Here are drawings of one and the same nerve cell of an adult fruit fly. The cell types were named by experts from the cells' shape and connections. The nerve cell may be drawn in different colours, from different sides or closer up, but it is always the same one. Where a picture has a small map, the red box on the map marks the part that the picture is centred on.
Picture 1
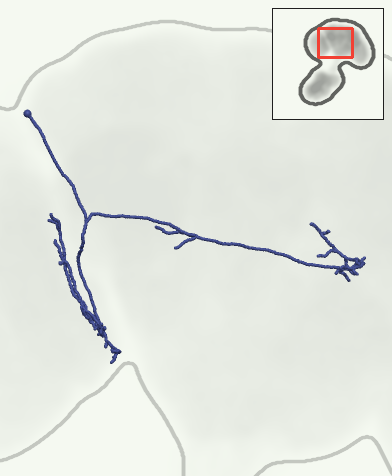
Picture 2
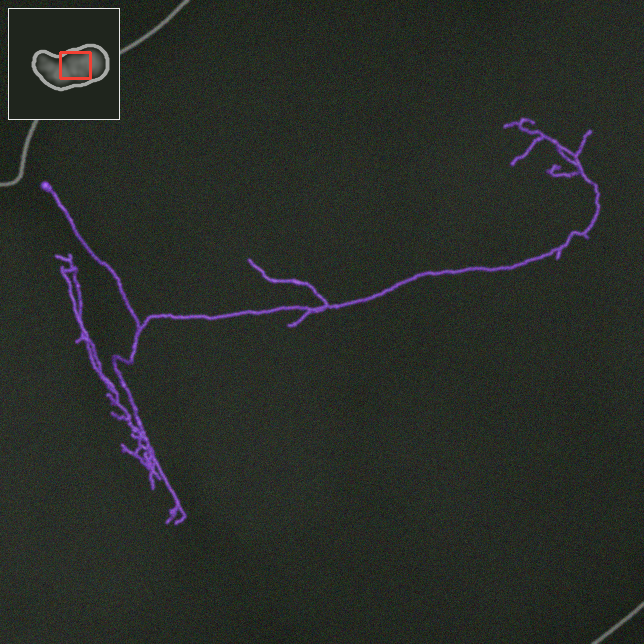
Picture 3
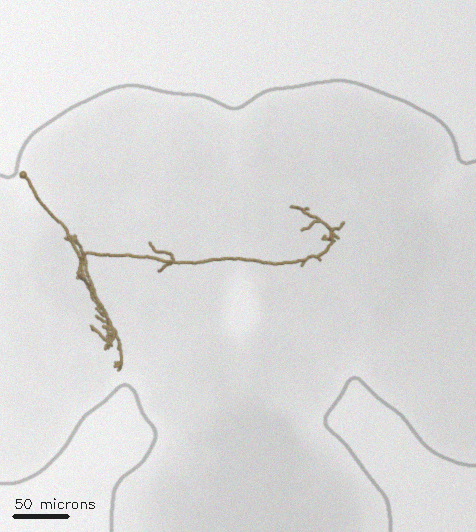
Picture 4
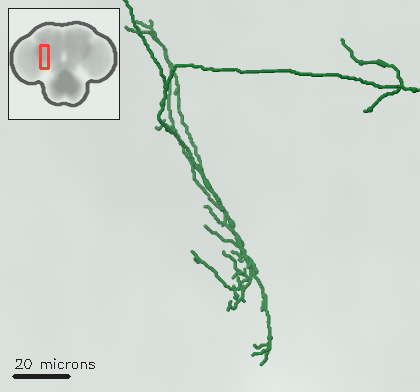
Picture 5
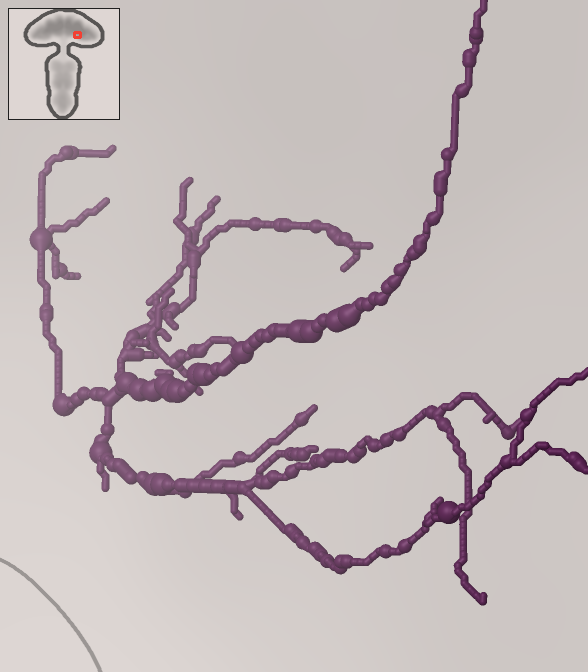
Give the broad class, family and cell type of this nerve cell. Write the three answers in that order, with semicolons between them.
visual projection neuron; hemilineage VPNp1_lateral; LT81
